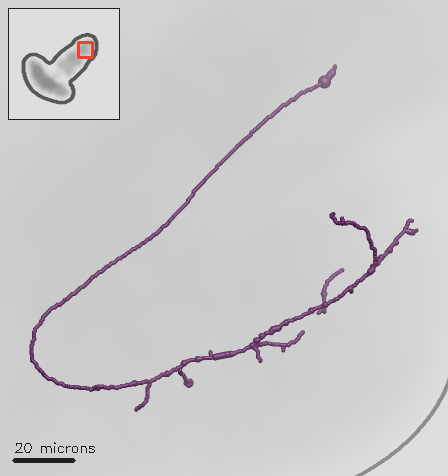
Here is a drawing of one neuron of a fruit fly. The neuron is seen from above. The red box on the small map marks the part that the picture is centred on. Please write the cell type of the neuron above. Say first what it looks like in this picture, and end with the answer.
Its cell body lies at the upper right of the picture. From left to right in the picture it spans about 130 microns. It is a nerve-cord intrinsic neuron. The cell type is IN12B023.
